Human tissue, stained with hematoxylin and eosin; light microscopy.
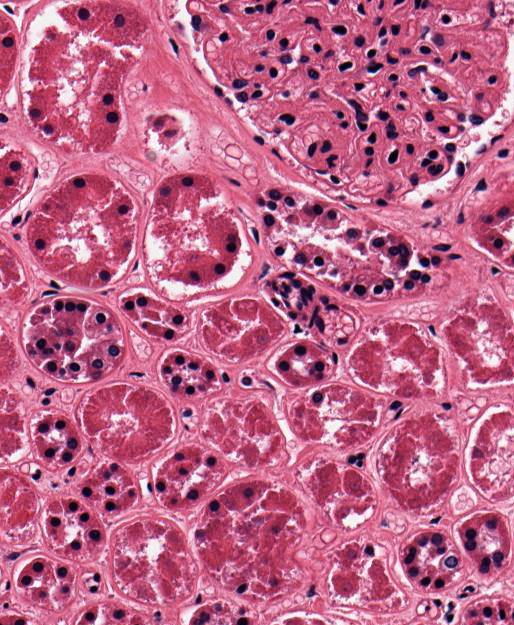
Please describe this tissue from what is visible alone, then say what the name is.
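Most tubules have cuboidal cells with deeply eosinophilic granular cytoplasm and round, darkly stained nuclei. A few smaller ones, at the left middle and lower right, have more crowded nuclei and paler cytoplasm than their neighbours. Clusters of small clear round vacuoles sit at the edges of several tubules mid-field. It's renal cortex.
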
